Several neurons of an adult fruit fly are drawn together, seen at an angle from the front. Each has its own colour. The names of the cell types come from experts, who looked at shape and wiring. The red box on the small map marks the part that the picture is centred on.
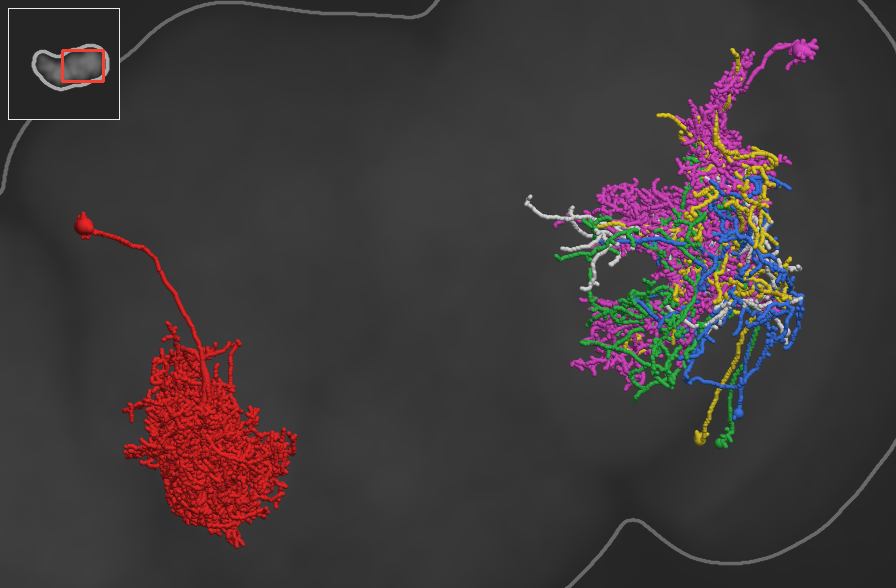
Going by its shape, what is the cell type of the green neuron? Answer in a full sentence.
The cell type is AVLP109.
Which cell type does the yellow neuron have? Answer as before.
The cell type is CB3598.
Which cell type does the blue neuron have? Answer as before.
The cell type is AVLP136.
